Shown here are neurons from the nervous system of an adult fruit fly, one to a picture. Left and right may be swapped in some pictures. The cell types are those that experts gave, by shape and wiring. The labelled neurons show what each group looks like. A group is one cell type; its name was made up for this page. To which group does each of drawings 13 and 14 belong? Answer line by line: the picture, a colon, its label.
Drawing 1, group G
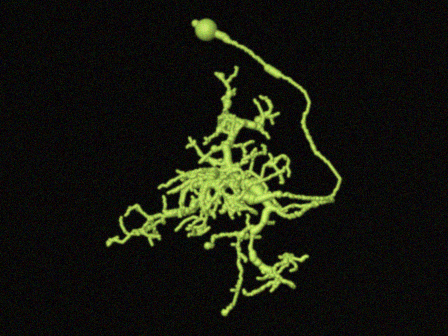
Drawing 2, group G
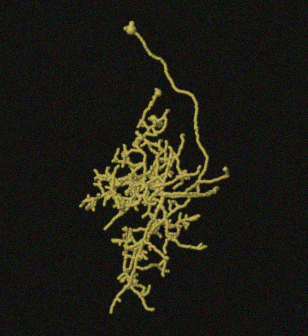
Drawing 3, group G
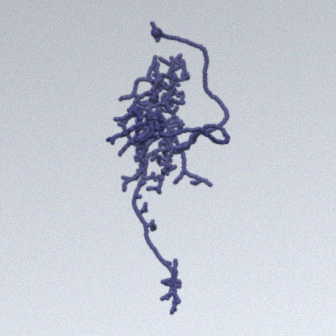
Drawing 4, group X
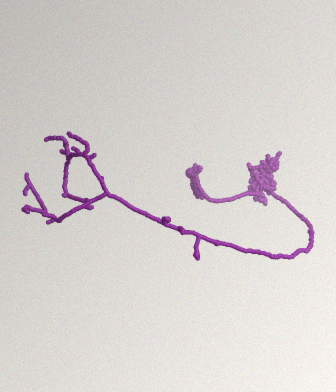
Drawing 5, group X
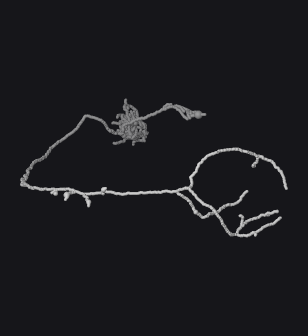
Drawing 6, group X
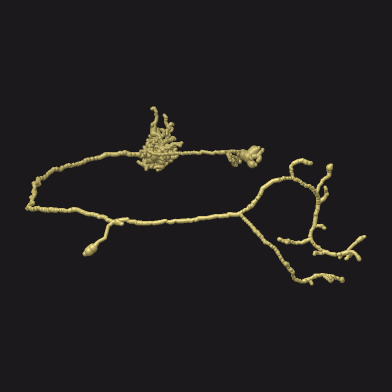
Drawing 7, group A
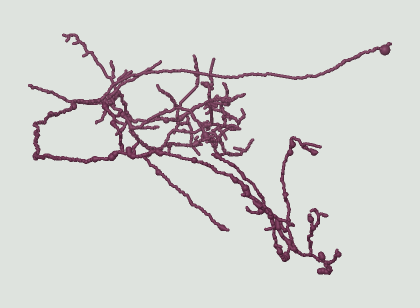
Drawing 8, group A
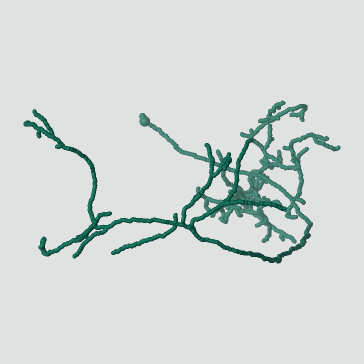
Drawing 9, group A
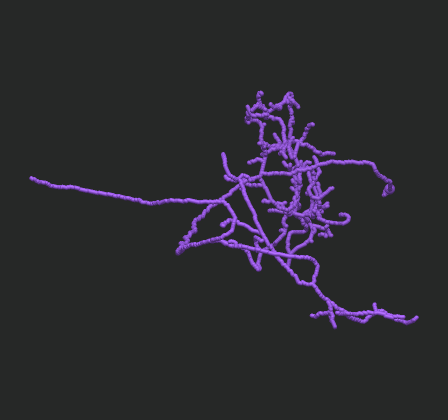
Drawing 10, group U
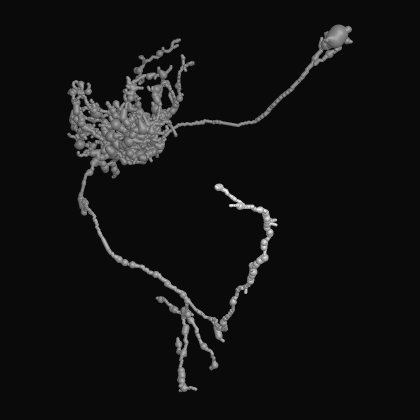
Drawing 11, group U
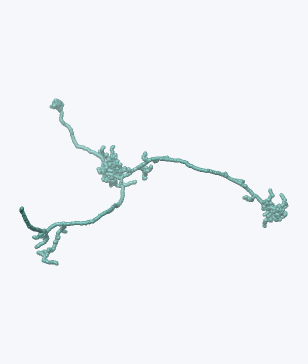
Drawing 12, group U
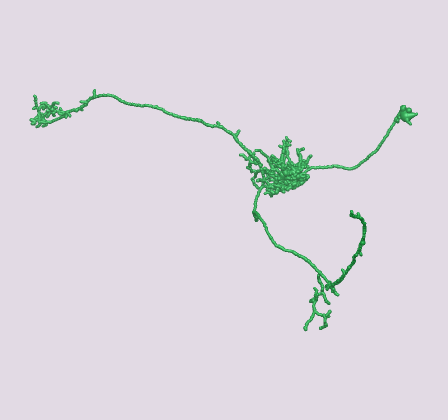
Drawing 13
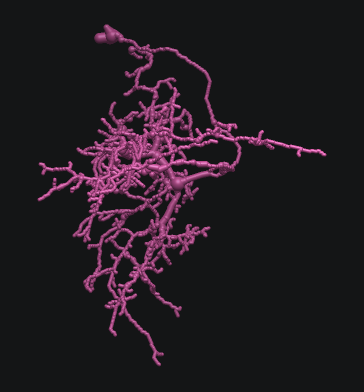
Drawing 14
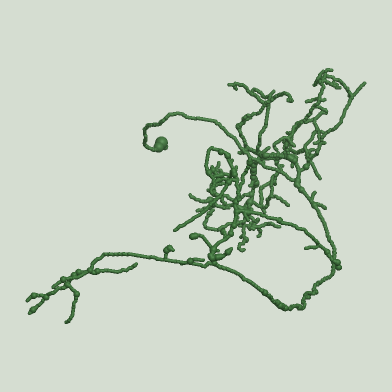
13: group G
14: group A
